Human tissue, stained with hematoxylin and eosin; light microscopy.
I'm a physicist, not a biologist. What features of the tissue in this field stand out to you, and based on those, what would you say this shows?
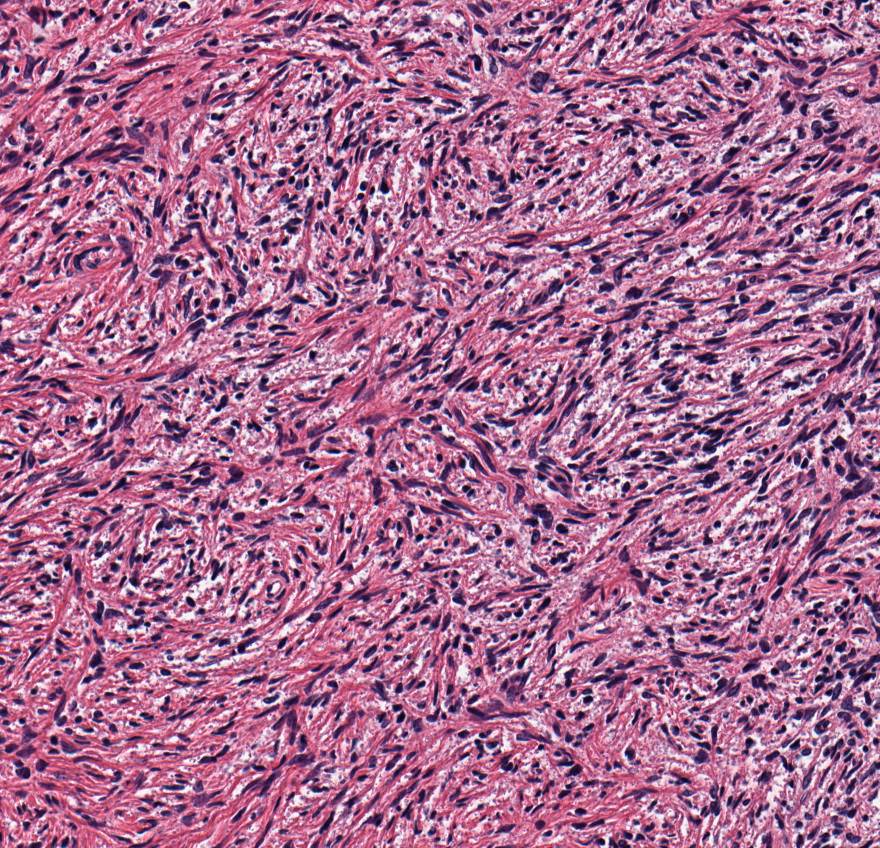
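Spindle cells fill the whole field in short, intersecting fascicles curving into swirls and whorls. Nuclei are elongated and dark-staining, many wavy or tapered at their ends. Between the denser fascicles lie paler, looser areas speckled with many small clear spaces. This is ovary.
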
